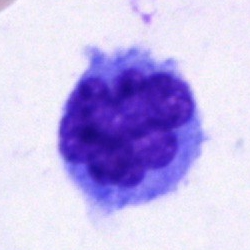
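Monocyte in the middle of the smear. Its nucleus fills most of the cell, and the chromatin looks dense, stained dark purple. The moderate rim of cytoplasm left over is pale blue and seems widest toward the lower right. Along the upper edge, I notice short blunt projections sticking out.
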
